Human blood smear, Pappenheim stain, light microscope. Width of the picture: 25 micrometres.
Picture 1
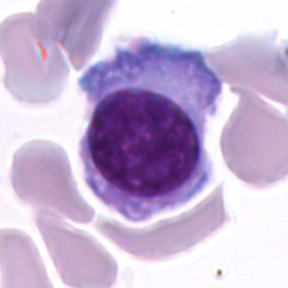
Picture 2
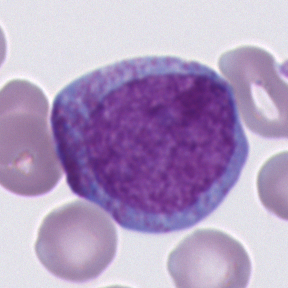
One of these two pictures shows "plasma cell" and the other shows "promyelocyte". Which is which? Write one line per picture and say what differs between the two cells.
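Picture 1 is a plasma cell. The upper border of the cell is ragged and frayed.
Picture 2 is a promyelocyte. The cell's outline is smooth and rounded.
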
